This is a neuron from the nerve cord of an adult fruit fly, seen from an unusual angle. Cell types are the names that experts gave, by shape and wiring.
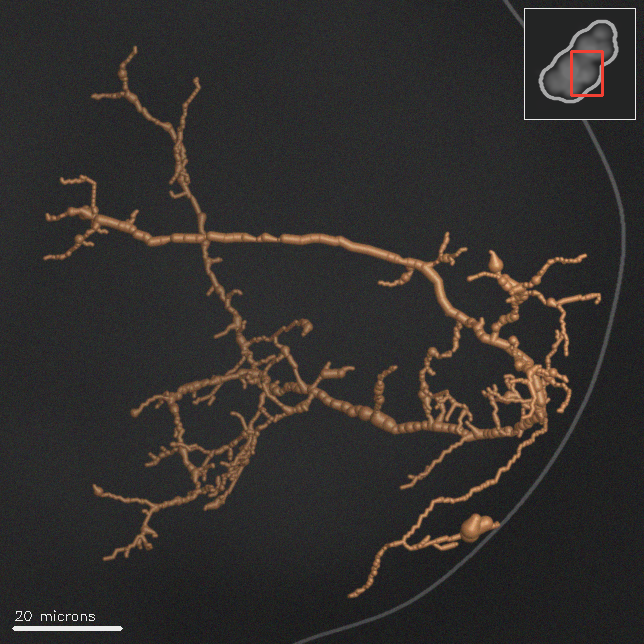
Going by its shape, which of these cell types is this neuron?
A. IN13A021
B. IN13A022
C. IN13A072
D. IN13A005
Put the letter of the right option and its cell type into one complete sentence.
It is option B, IN13A022, that gives the cell type of the neuron.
